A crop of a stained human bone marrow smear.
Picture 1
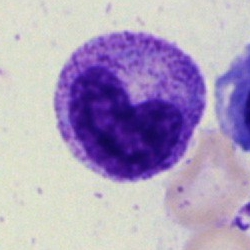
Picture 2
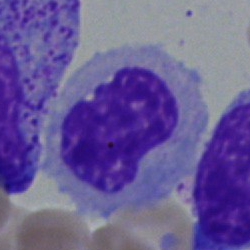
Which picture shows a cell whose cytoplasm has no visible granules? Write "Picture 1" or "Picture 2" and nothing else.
Picture 2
